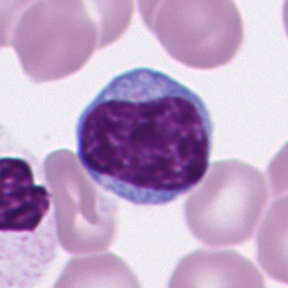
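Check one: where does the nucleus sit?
Low in the cell, leaving a wider band of cytoplasm above it than below.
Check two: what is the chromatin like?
Dark purple and coarsely clumped, with paler streaks between the clumps.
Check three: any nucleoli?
None are visible in the nucleus.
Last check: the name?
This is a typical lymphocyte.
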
